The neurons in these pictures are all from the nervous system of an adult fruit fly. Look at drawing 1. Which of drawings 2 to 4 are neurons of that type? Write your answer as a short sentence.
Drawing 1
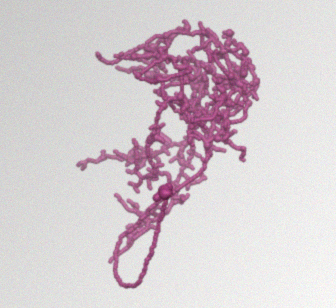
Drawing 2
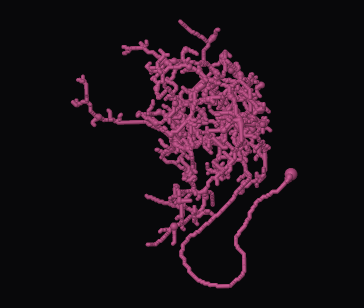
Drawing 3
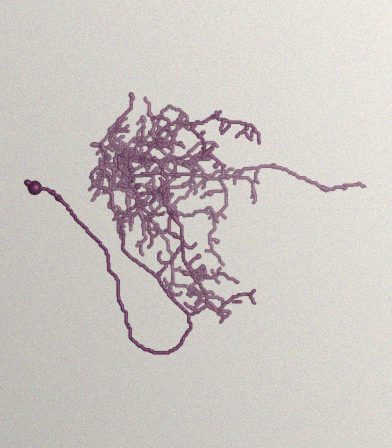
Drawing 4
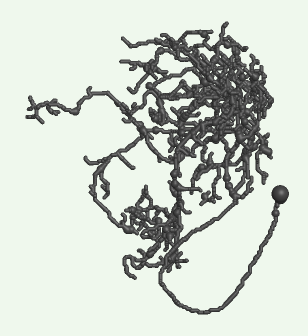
Drawing 2, drawing 3 and drawing 4 are of the same cell type.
